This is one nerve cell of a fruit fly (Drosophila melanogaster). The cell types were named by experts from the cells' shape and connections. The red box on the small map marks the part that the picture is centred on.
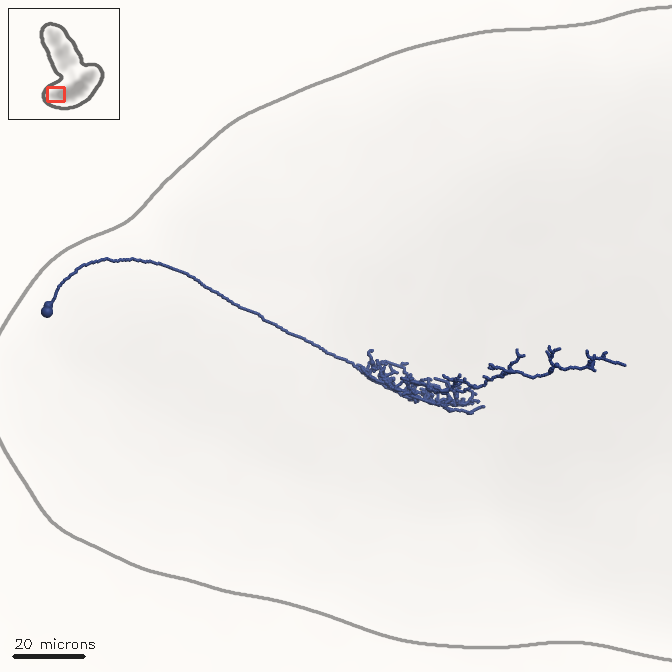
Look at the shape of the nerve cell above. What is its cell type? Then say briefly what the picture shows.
The cell type is Tm24. It is an optic-lobe intrinsic neuron. The cell body can be seen on the left of the picture. By the scale bar it is about 170 microns wide in this view.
